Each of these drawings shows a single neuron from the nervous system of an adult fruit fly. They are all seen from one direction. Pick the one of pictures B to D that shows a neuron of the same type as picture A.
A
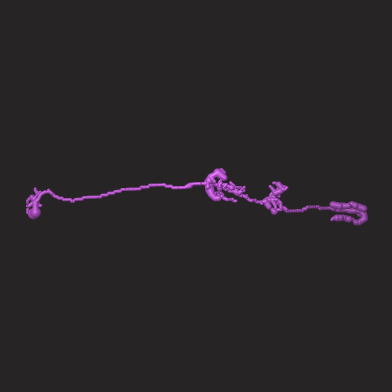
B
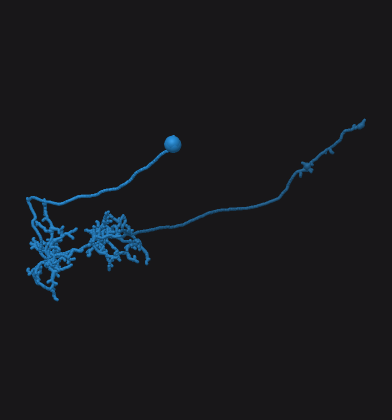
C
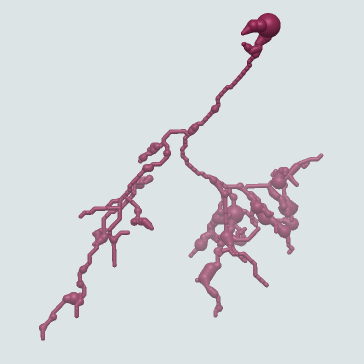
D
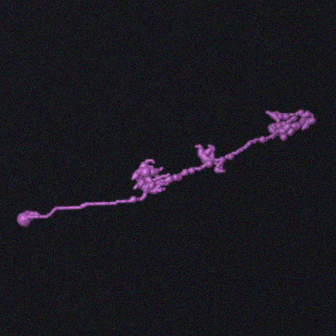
D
